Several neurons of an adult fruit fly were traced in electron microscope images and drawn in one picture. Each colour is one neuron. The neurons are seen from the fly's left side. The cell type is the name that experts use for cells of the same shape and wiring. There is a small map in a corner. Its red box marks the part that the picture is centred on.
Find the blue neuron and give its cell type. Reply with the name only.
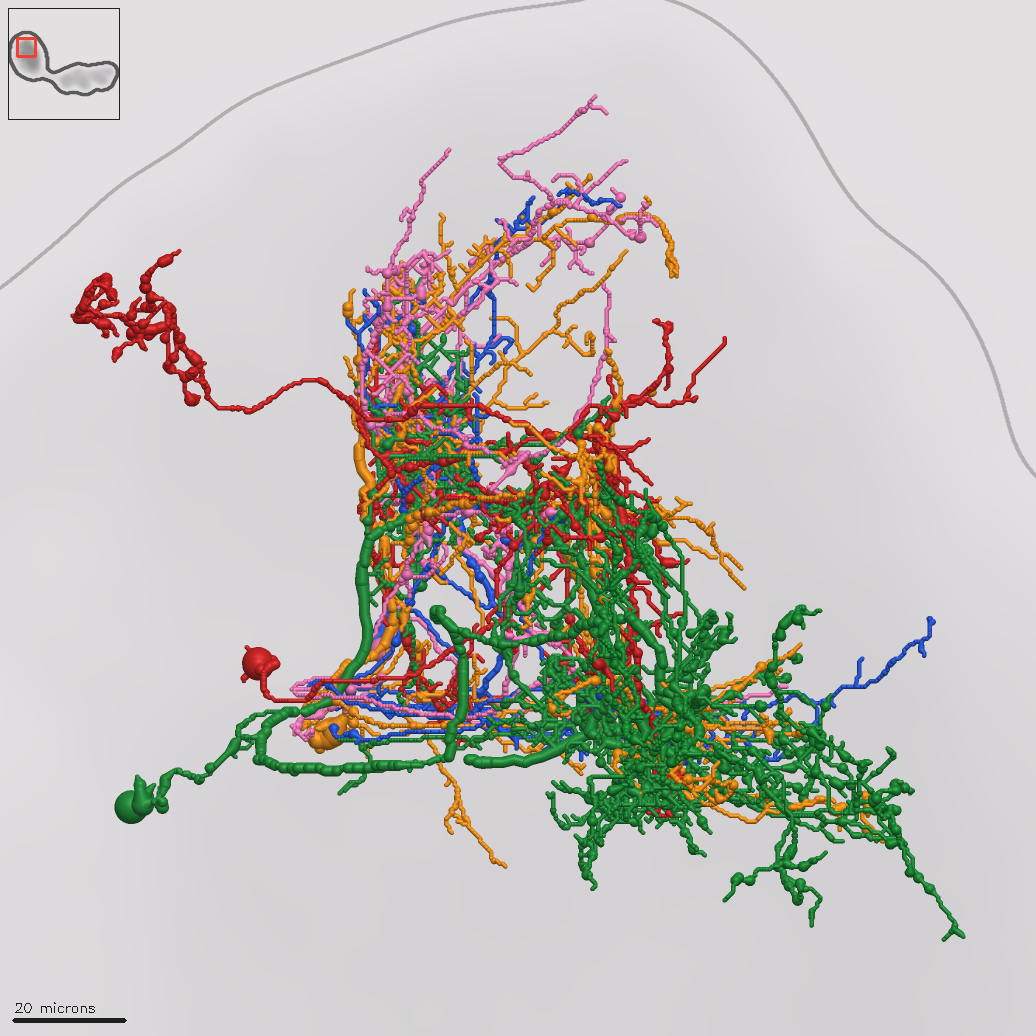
CB2311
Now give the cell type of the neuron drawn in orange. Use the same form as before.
CL072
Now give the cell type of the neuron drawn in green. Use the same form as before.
CL111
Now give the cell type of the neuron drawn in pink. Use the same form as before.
SLP229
